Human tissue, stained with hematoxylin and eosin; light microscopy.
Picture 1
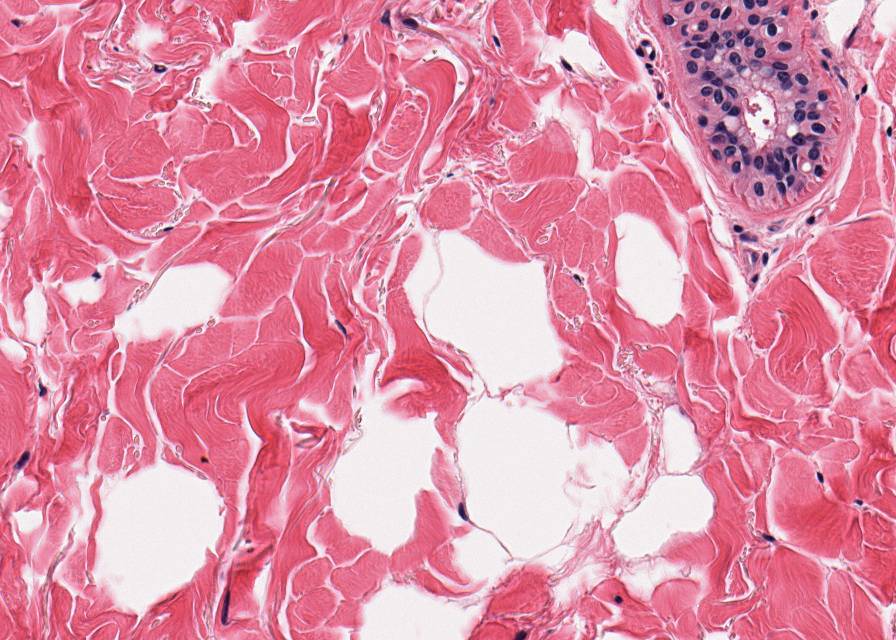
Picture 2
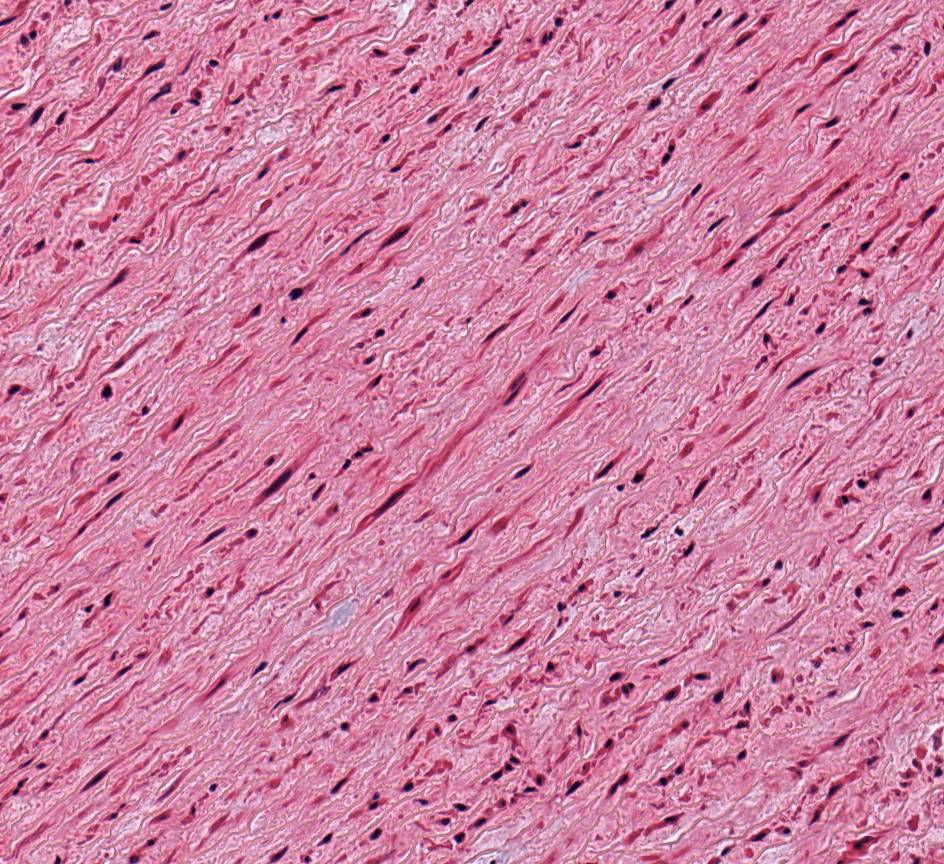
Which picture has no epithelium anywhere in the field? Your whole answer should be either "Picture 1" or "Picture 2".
Picture 2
